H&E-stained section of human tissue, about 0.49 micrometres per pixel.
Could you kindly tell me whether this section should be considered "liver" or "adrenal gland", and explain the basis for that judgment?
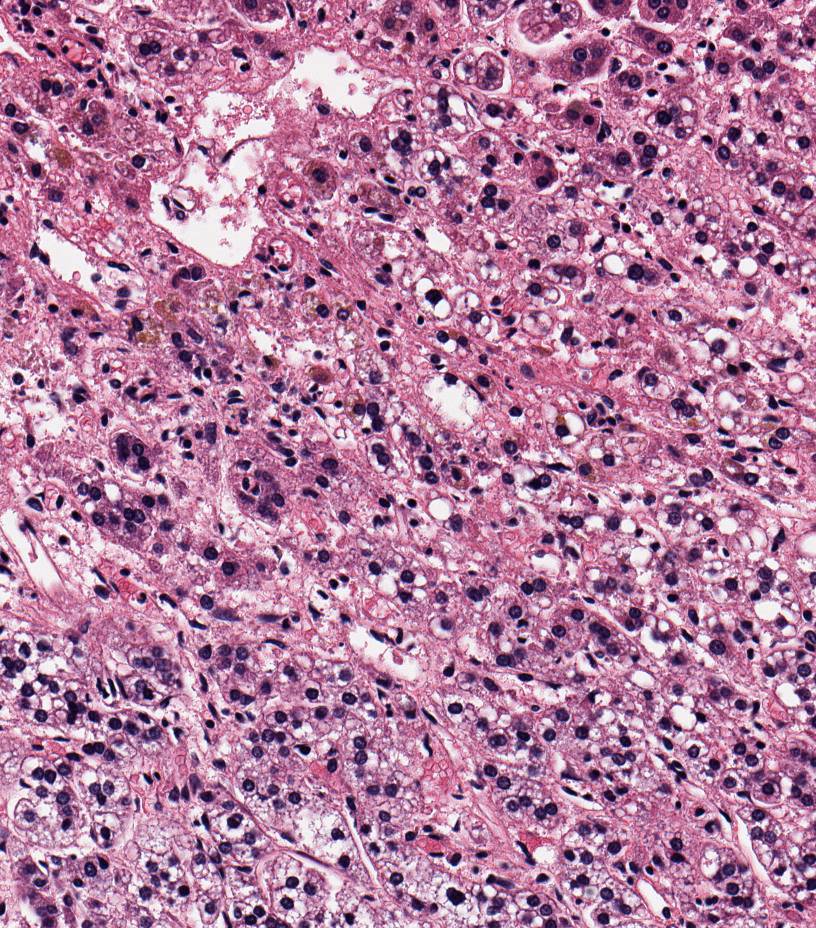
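This is adrenal gland. Many cells in the cords and nests, between delicate fibrovascular strands, have cytoplasm full of clear round vacuoles, mostly lower half and right.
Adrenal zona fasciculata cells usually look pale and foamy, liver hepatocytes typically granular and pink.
Those vacuolated cells settle it. Some cells near the top are compact, pink and granular without vacuoles; golden-brown granular pigment lies in scattered cells, mostly upper left.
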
